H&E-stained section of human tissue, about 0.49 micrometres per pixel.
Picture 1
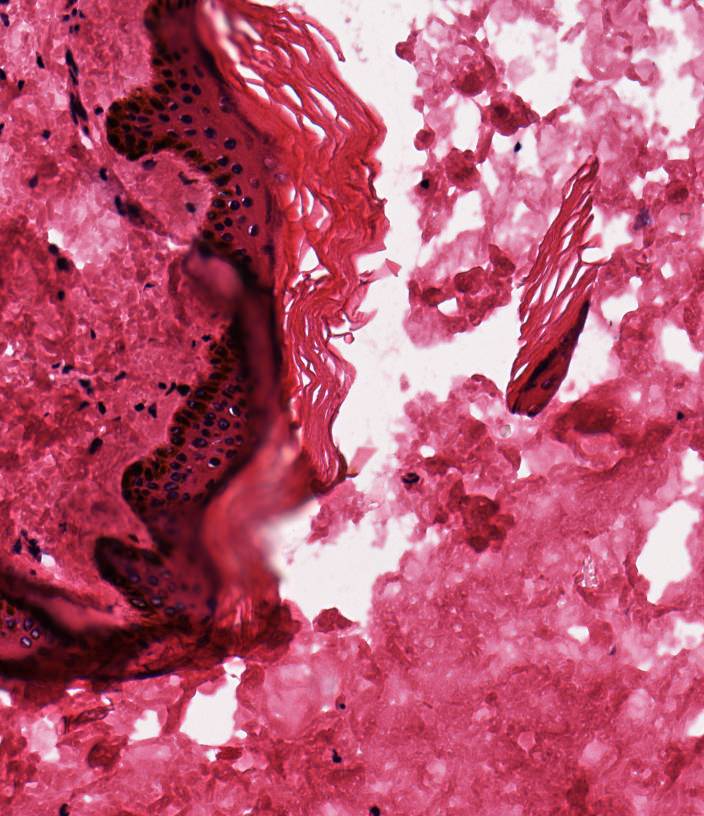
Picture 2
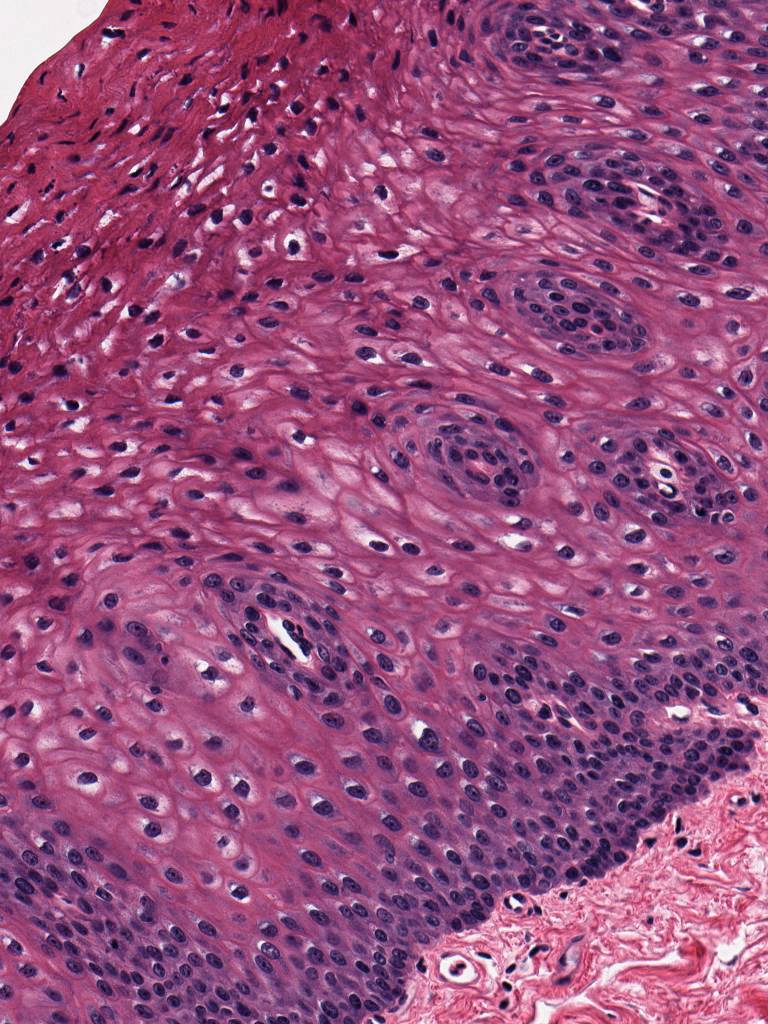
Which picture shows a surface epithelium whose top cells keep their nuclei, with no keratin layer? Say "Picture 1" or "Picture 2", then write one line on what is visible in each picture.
Picture 2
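What picture 1 shows: Wavy laminated sheets of pink keratin lie on the right surface of the epithelium.
What picture 2 shows: At the top left surface the cells are flattened and still keep their dark elongated nuclei.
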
